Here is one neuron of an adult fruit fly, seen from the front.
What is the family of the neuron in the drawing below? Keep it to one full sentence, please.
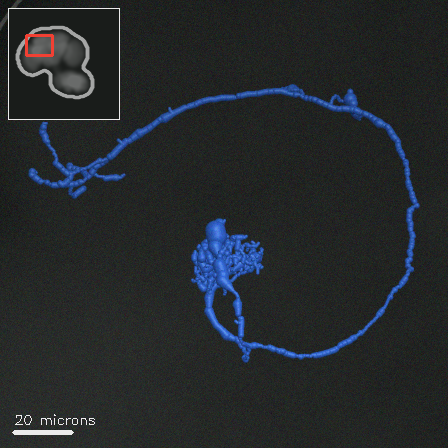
This neuron has hemilineage ALad1 as its family.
